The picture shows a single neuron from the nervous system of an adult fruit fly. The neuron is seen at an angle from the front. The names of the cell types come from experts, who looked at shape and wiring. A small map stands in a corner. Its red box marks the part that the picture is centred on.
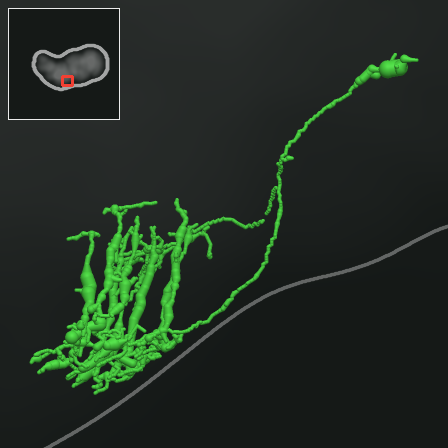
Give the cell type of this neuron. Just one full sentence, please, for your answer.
Among cell types, the one for this neuron is Dm9.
